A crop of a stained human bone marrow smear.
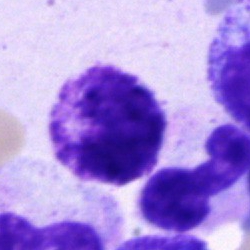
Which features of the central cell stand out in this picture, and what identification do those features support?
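Coarse, dark purple granules cover most of this cell. The nucleus cannot be clearly told apart from the granules lying over it. In the left half, a paler lilac area shows through. Where granules sit at the margin, the edge of the cell is slightly bumpy. This is a basophil.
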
